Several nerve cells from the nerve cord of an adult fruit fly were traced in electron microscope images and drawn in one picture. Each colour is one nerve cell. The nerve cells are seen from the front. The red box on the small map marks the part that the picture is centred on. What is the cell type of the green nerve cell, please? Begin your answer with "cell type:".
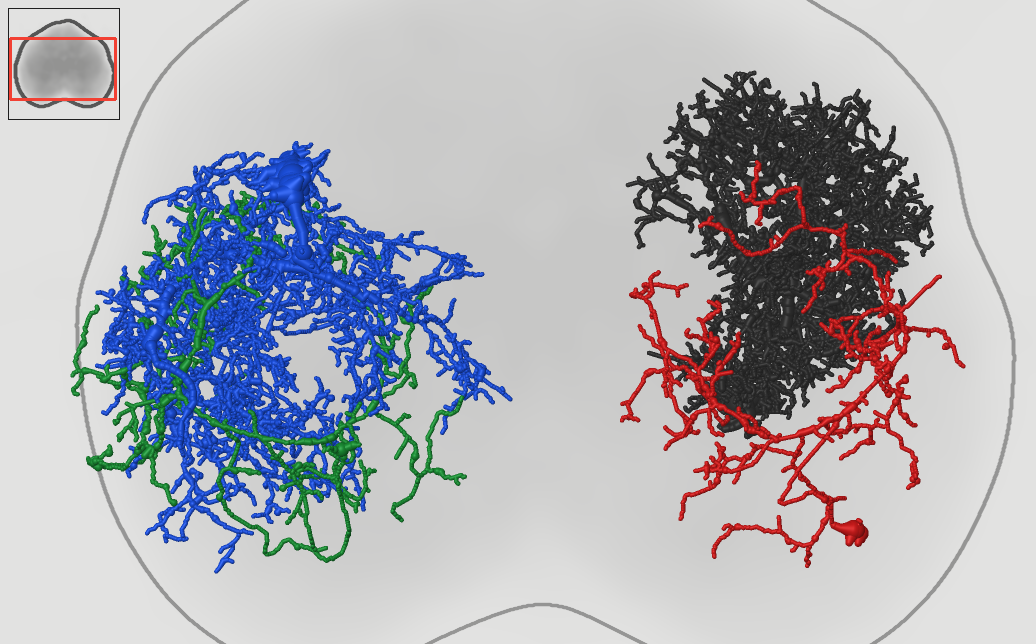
cell type: IN13A047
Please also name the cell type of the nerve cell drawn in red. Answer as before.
cell type: IN13A049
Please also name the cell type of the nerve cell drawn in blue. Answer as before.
cell type: Tergopleural/Pleural promotor MN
